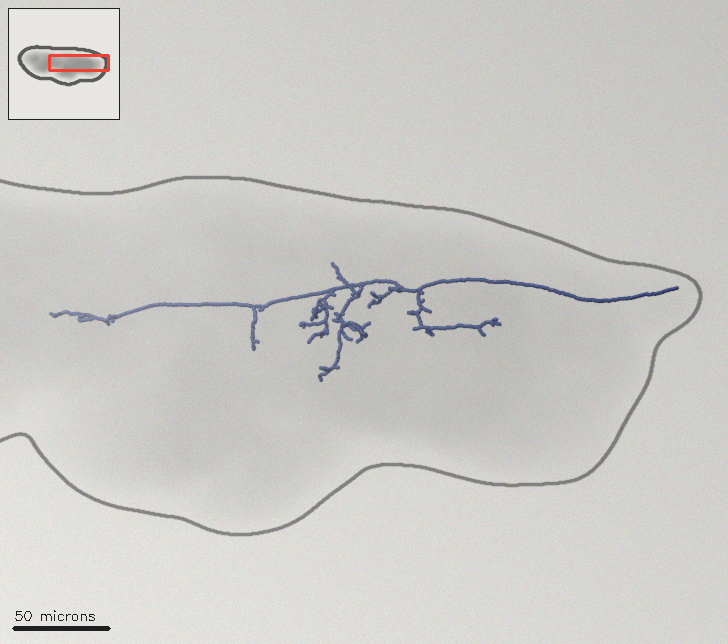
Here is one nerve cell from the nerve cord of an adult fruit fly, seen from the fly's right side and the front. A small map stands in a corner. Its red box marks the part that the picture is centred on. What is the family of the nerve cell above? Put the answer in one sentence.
The family is DNpe.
